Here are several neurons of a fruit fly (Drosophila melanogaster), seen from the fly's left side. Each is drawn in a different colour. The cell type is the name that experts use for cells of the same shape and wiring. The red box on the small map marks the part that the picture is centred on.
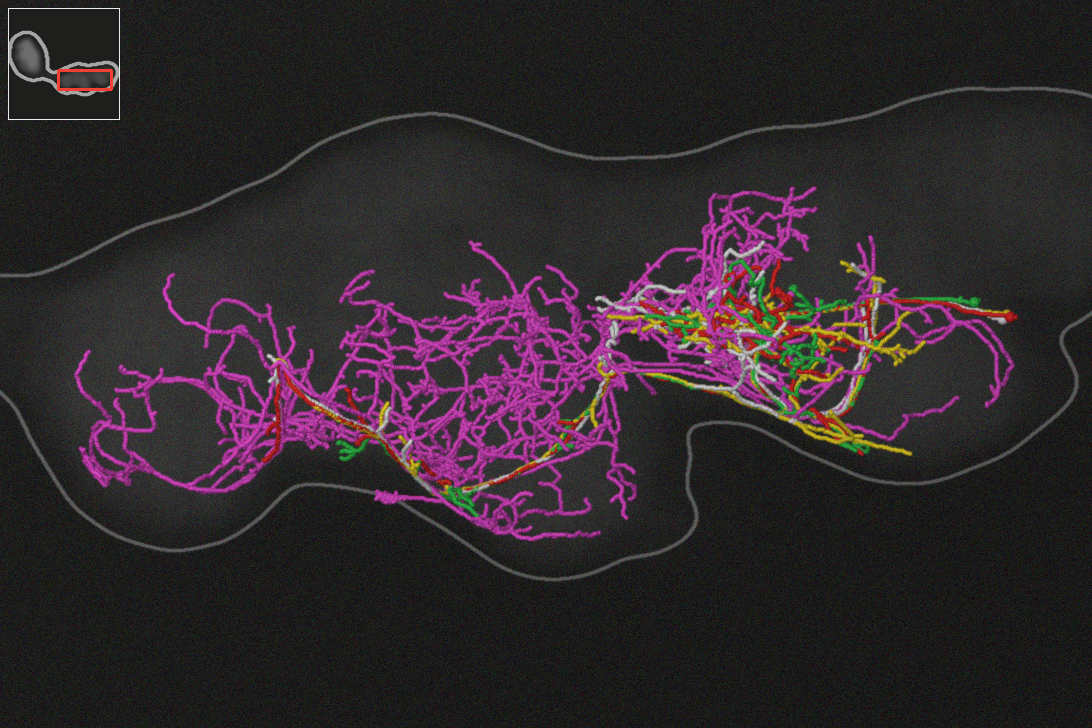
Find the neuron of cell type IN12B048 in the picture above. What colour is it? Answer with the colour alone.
white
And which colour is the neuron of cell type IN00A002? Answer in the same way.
magenta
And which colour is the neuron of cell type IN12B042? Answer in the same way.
yellow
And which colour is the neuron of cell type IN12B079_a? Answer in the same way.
red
